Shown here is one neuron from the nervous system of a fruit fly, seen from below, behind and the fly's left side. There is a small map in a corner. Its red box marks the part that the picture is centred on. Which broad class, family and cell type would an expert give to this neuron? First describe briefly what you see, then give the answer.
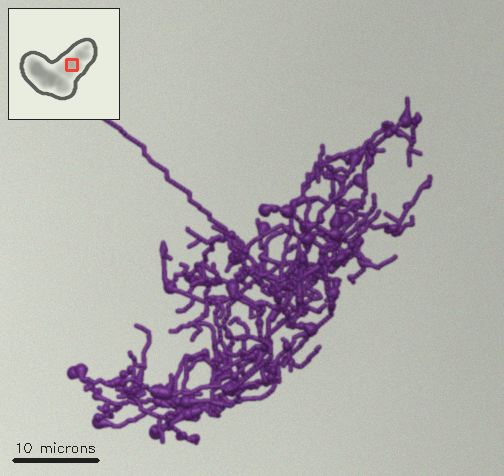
From top to bottom in the picture it spans about 50 microns. Dozens of branch ends can be seen. Its broad class is nerve-cord intrinsic neuron. The family is hemilineage 01B. It is of cell type IN01B065.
